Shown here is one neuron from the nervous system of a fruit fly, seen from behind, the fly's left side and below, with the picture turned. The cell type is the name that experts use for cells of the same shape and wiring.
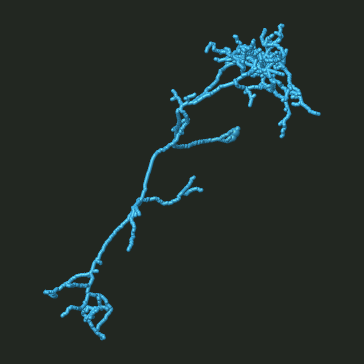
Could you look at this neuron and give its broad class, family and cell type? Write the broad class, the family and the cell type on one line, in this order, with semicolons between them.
central-brain intrinsic neuron; hemilineage SLPad1_anterior; LH008m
